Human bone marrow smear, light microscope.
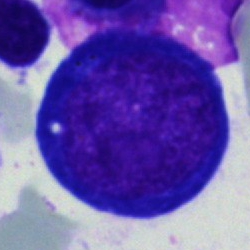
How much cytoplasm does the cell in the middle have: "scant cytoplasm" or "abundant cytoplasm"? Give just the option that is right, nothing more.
Scant cytoplasm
